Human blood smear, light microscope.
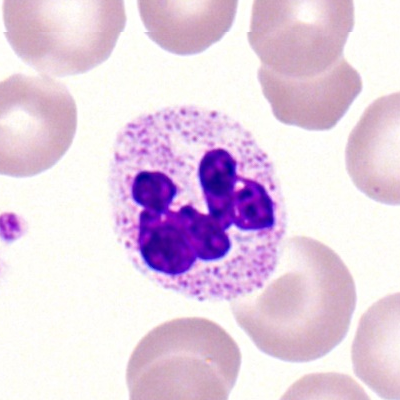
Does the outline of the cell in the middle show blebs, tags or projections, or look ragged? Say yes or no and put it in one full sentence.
No, by its outline the cell is smooth and even.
